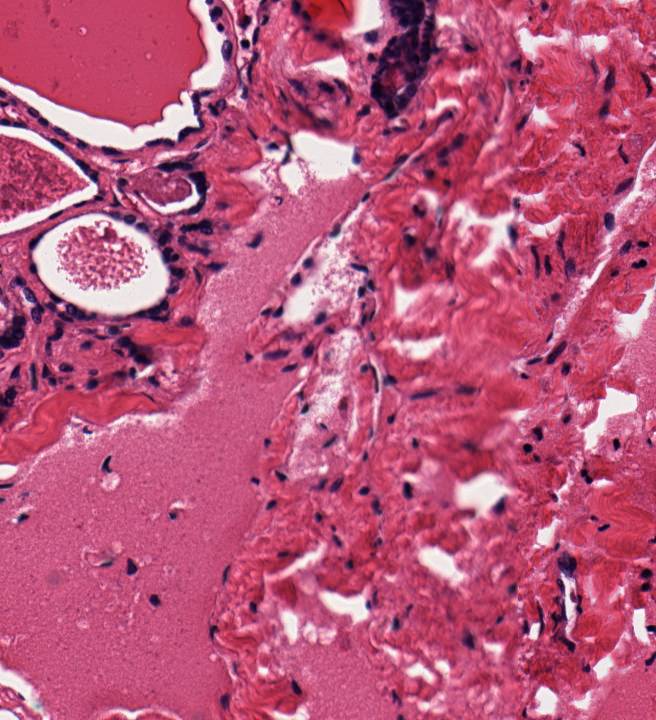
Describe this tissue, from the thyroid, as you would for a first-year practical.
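First, densely eosinophilic fibrous tissue takes up the right half; a broad paler pink zone lies lower left. Second, the right-sided fibres are wavy, carrying scattered elongated, dark nuclei. Third, the largest vessel, top left, holds homogeneous deep pink contents. Fourth, no fat cells appear.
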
